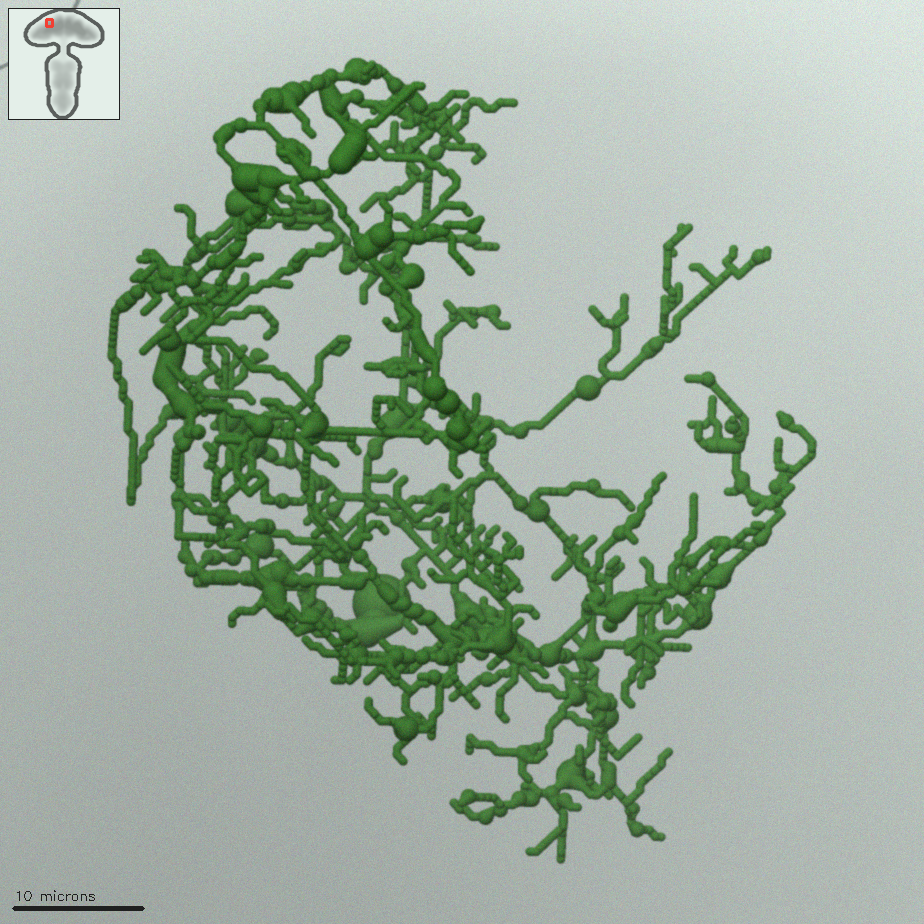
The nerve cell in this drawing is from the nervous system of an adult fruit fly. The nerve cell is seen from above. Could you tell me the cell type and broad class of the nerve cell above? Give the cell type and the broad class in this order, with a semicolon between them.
CB1809; central-brain intrinsic neuron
